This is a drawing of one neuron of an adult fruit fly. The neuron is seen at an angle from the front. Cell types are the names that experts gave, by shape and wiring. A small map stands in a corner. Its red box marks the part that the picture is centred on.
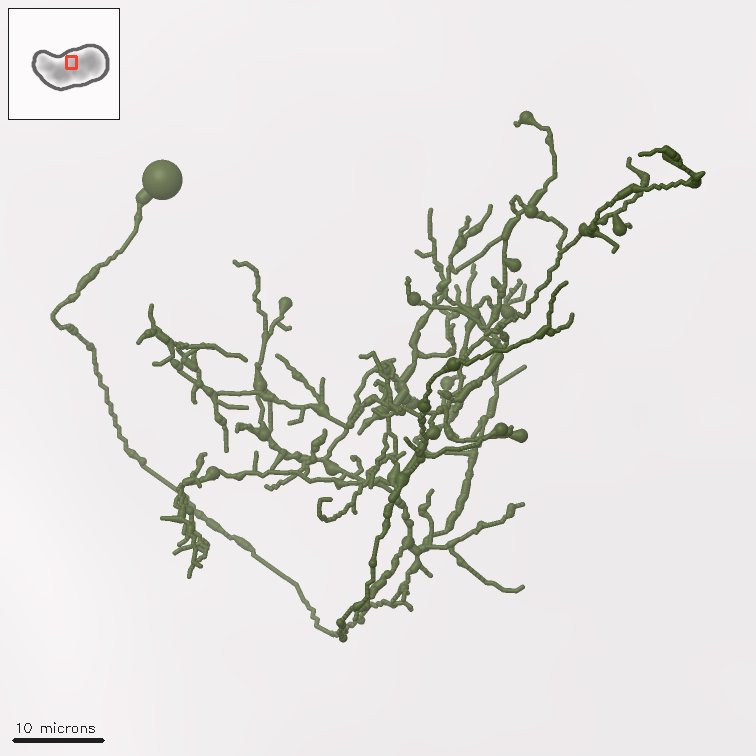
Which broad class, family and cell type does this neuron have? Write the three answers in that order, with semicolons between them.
central-brain intrinsic neuron; hemilineage VLPp&l1_anterior; PLP086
